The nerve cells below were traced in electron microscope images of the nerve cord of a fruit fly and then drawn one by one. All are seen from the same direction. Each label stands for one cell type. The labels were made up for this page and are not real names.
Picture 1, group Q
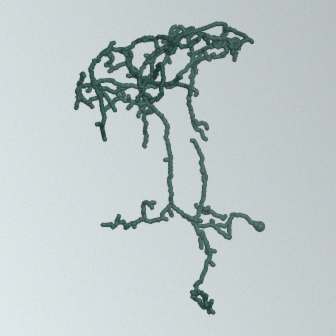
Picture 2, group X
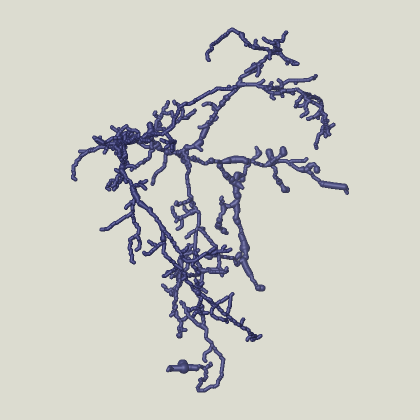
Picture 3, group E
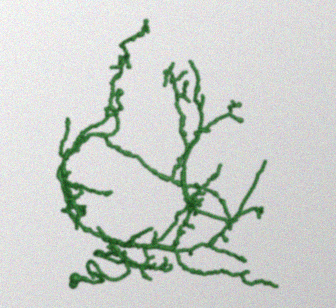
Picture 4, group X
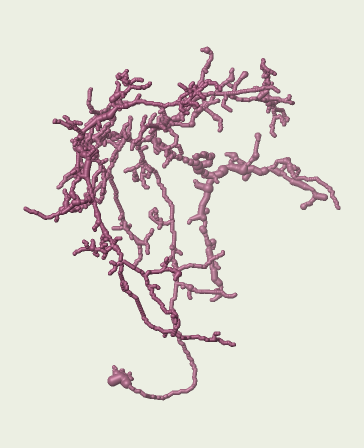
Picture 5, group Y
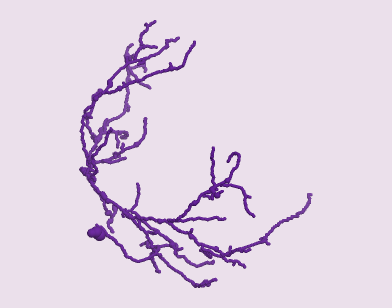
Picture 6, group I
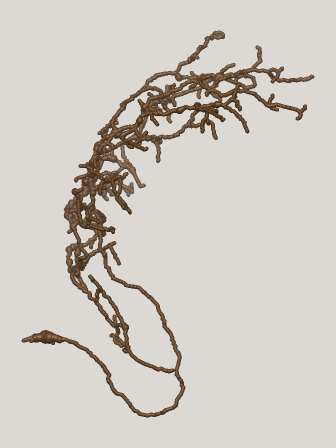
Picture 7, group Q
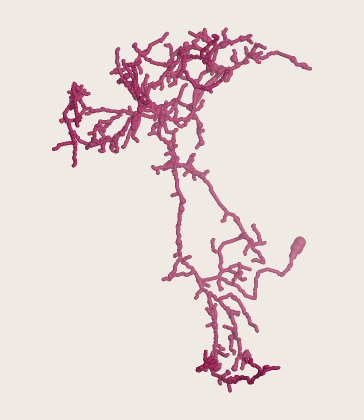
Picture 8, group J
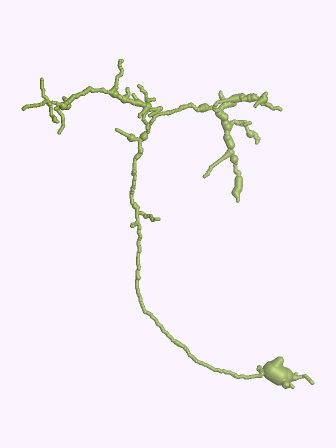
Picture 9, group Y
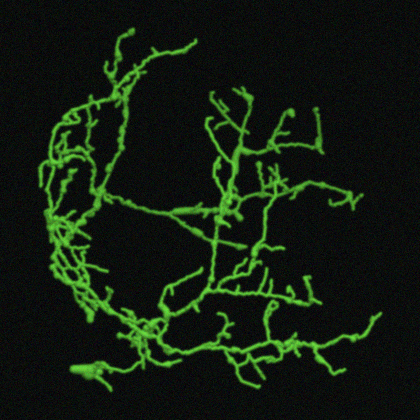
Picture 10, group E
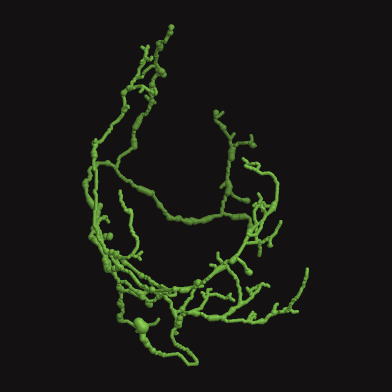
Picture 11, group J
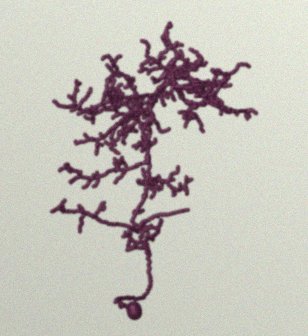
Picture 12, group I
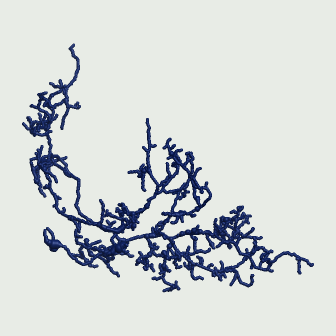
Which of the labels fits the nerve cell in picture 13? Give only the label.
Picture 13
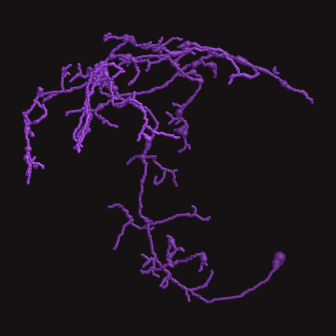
group Q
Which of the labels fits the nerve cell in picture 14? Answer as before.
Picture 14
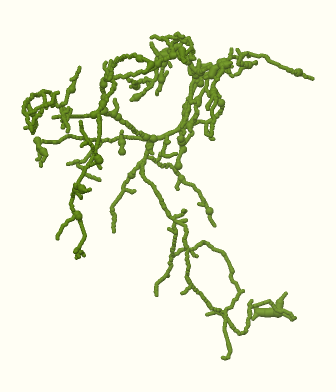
group Q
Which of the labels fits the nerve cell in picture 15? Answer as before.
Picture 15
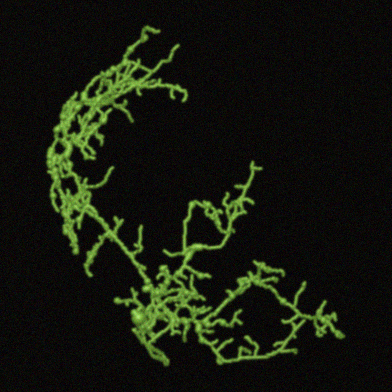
group I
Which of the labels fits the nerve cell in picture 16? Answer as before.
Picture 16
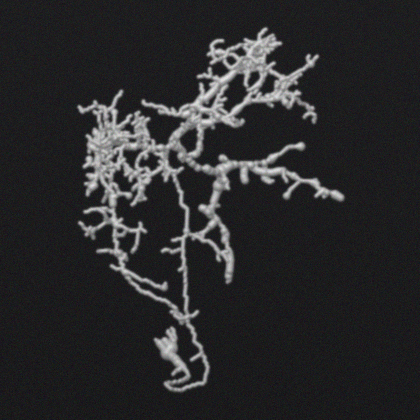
group X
